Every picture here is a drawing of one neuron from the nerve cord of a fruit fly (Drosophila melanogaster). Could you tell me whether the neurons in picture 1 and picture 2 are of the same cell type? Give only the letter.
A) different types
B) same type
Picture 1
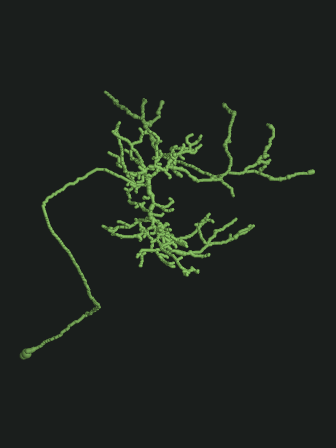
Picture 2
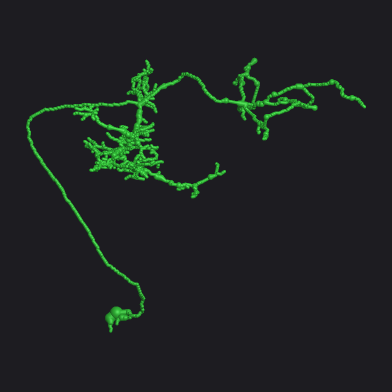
A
